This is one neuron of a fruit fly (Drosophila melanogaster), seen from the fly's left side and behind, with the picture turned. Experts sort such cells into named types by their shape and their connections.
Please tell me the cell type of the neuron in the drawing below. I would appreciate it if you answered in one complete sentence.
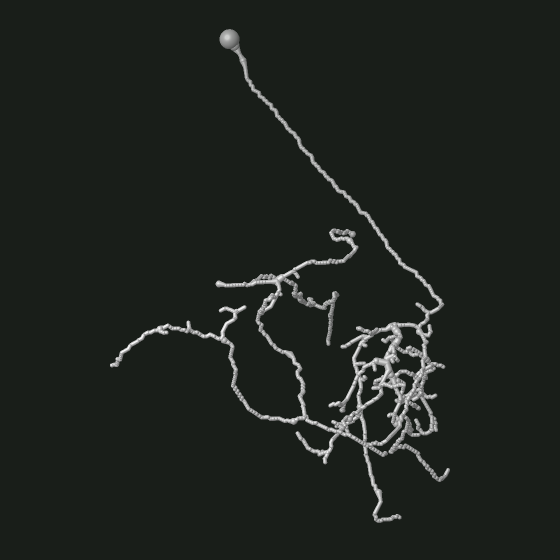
This neuron represents the cell type PLP192.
